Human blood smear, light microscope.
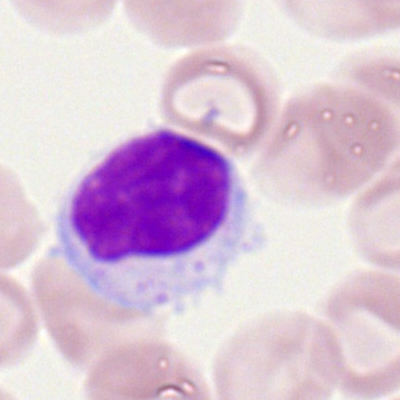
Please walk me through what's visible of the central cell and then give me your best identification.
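Here the nucleus lies toward the upper side of the cell, leaving more cytoplasm below it. That cytoplasm is pale sky blue, with a few small purple-pink granules scattered beneath the nucleus. Small bumps along the right and lower edges make the outline slightly ragged. The cell is a lymphocyte.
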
